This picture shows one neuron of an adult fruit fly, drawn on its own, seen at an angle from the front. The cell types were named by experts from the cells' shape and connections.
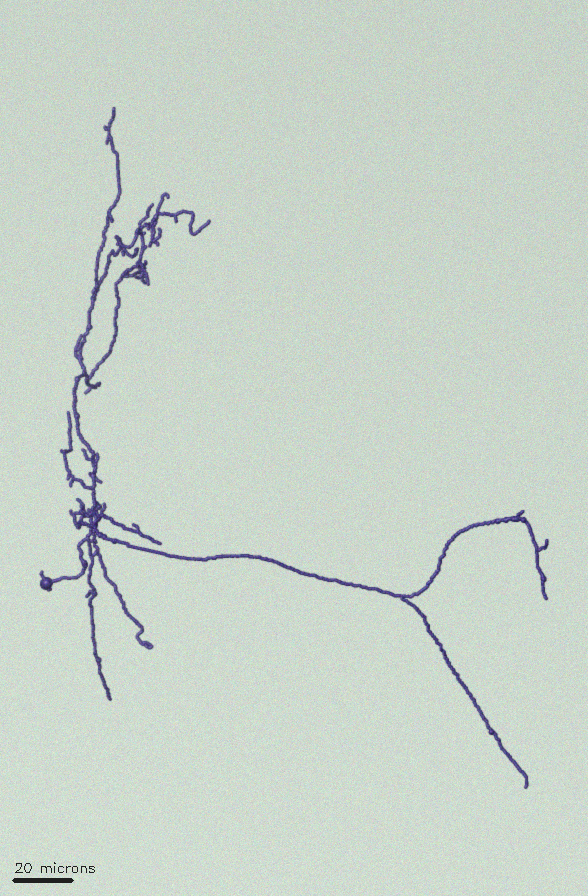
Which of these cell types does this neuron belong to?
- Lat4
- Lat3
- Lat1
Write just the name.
Lat1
